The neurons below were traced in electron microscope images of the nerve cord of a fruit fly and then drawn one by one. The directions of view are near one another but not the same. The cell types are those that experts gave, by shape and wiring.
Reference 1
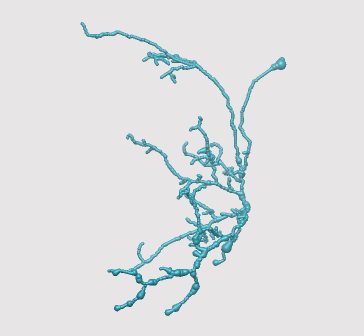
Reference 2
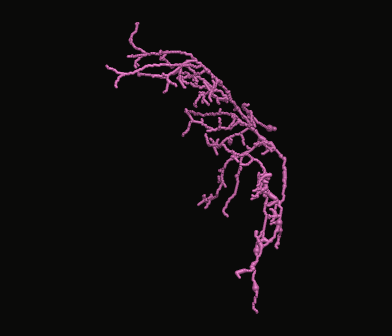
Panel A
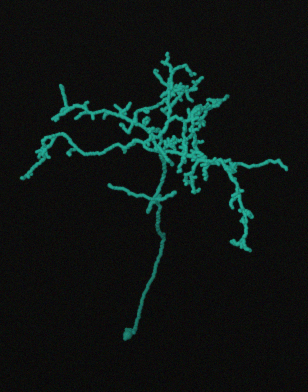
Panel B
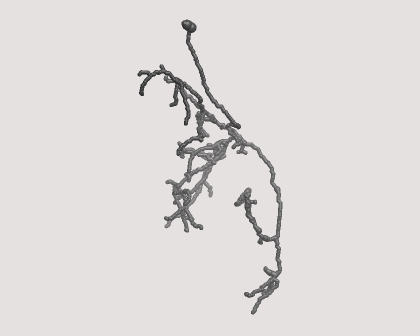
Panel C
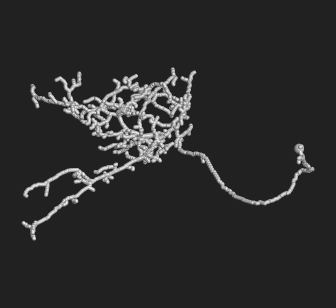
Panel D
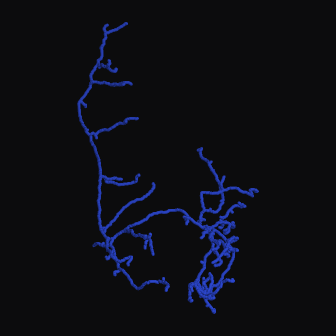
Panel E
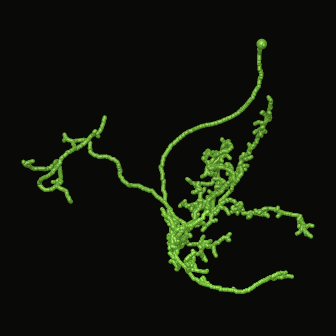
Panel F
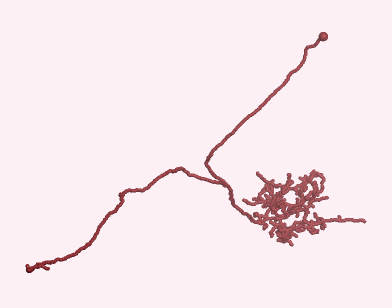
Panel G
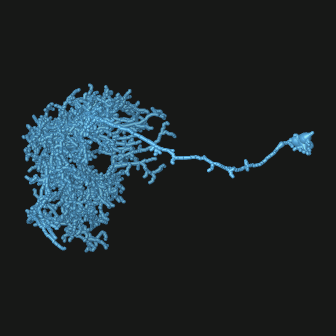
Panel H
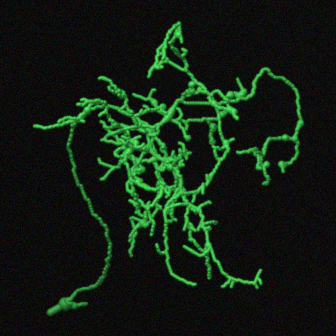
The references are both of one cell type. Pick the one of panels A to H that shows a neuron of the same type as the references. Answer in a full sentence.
Panel B is of the same cell type.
